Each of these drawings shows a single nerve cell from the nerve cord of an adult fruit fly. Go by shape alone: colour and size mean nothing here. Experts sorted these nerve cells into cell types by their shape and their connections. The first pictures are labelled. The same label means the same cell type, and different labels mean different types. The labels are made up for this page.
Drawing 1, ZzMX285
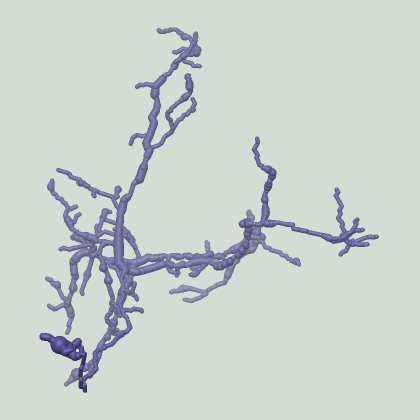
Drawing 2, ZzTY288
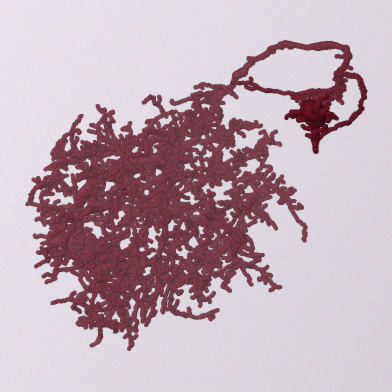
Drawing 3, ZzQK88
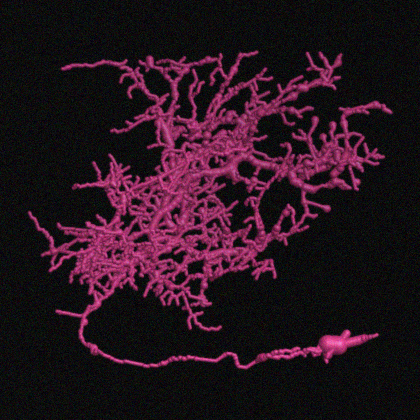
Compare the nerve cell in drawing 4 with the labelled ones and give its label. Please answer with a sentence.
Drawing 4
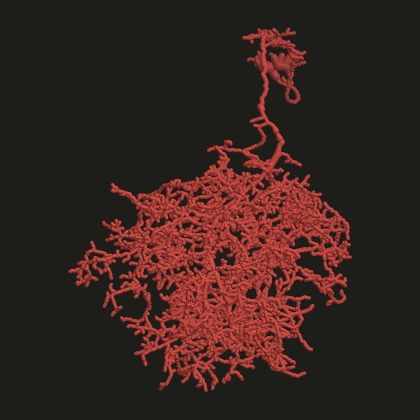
It belongs to ZzTY288.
